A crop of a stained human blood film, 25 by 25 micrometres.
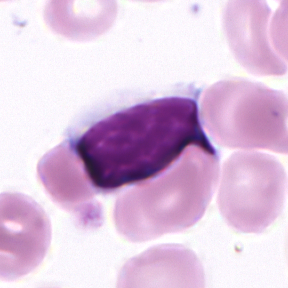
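Typical lymphocyte, elongated left to right rather than round. Single unlobed nucleus stretched left to right; chromatin dense and dark purple with only a few faint lighter streaks. Scant cytoplasm, a thin pale rim along the upper nuclear edge only.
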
